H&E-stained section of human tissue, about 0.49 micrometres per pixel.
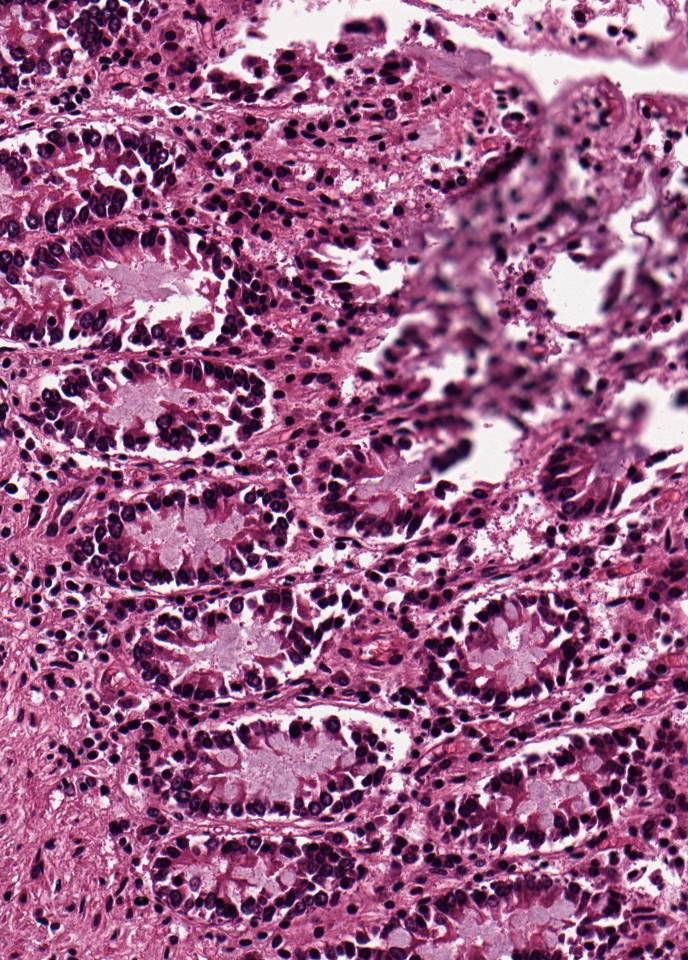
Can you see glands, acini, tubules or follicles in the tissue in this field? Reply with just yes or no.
Yes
